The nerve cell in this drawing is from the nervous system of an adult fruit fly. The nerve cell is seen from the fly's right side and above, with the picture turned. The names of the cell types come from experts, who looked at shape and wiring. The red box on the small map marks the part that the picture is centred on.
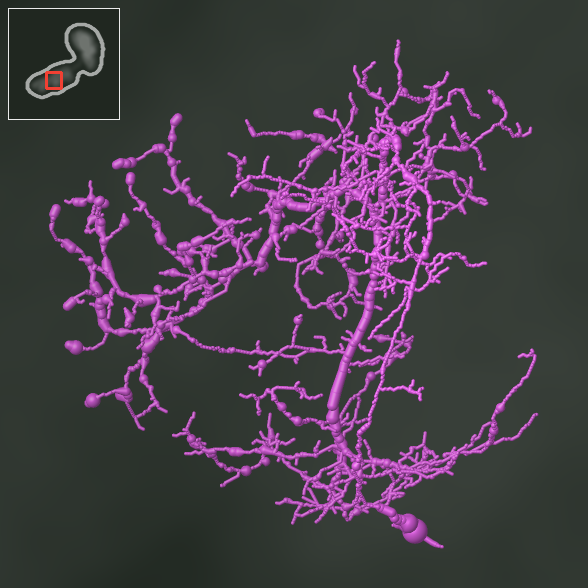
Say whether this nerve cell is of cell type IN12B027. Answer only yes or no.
no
